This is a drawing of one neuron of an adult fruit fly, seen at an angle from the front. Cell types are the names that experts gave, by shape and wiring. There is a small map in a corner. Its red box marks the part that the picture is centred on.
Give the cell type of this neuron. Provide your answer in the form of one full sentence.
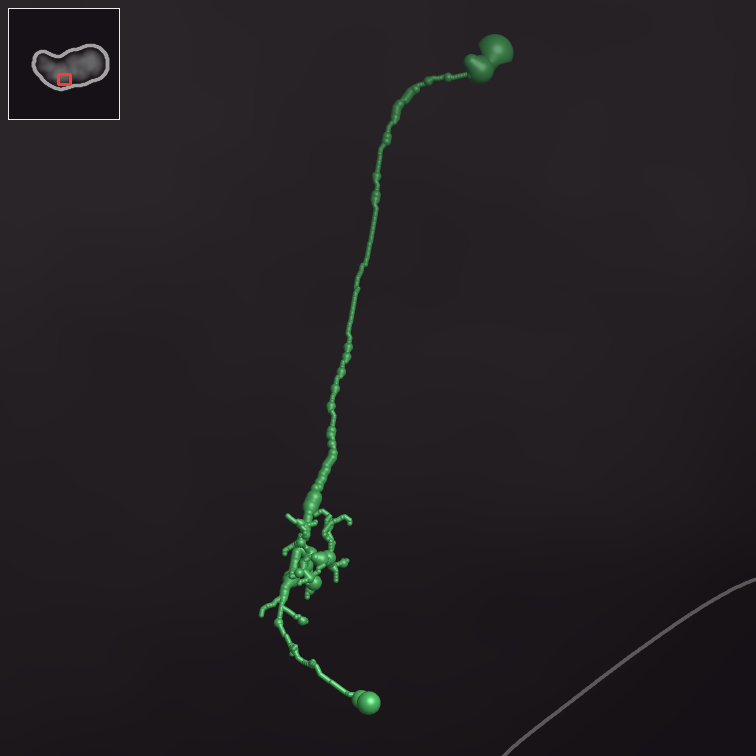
This neuron is included in the cell type Tm9.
